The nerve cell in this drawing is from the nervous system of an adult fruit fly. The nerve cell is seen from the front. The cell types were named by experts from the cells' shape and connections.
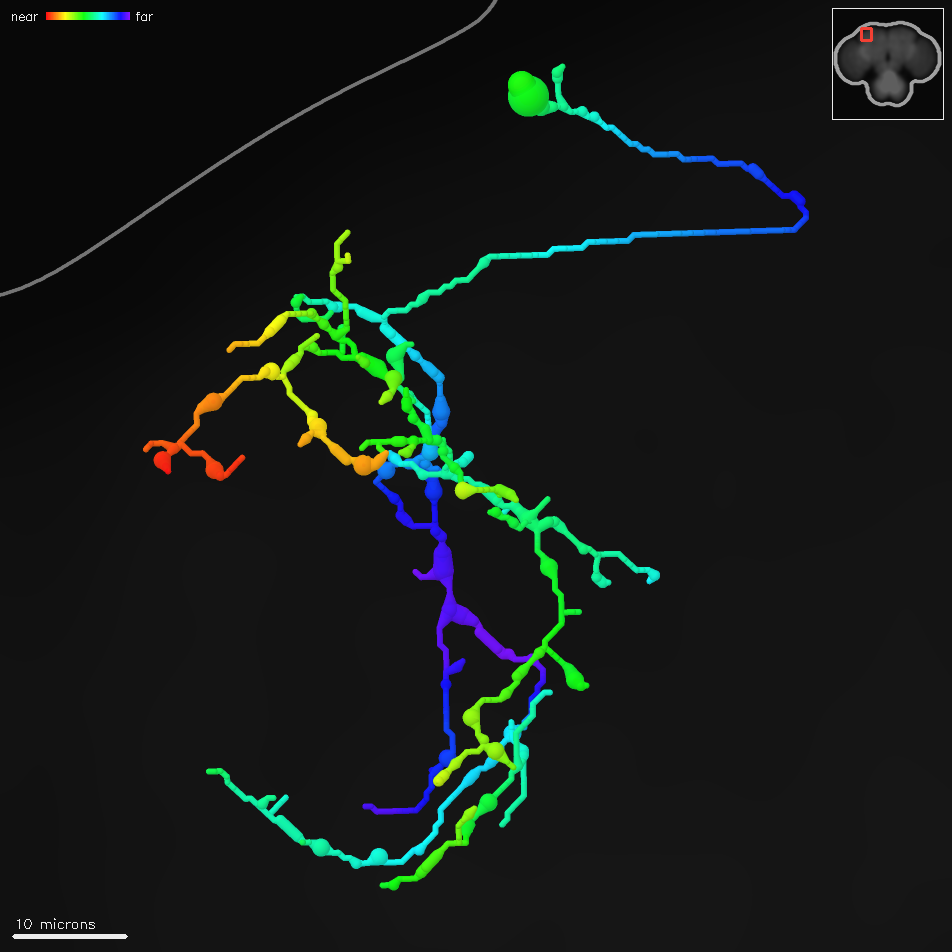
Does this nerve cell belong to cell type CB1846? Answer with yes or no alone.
no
